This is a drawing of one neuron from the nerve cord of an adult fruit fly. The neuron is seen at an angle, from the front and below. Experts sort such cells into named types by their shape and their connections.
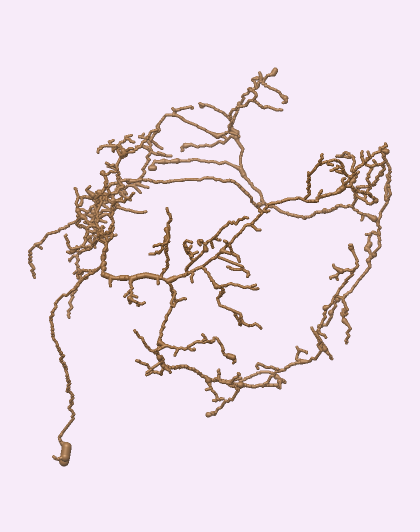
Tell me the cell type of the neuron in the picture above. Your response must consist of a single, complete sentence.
The cell type given to this neuron is IN04B068.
